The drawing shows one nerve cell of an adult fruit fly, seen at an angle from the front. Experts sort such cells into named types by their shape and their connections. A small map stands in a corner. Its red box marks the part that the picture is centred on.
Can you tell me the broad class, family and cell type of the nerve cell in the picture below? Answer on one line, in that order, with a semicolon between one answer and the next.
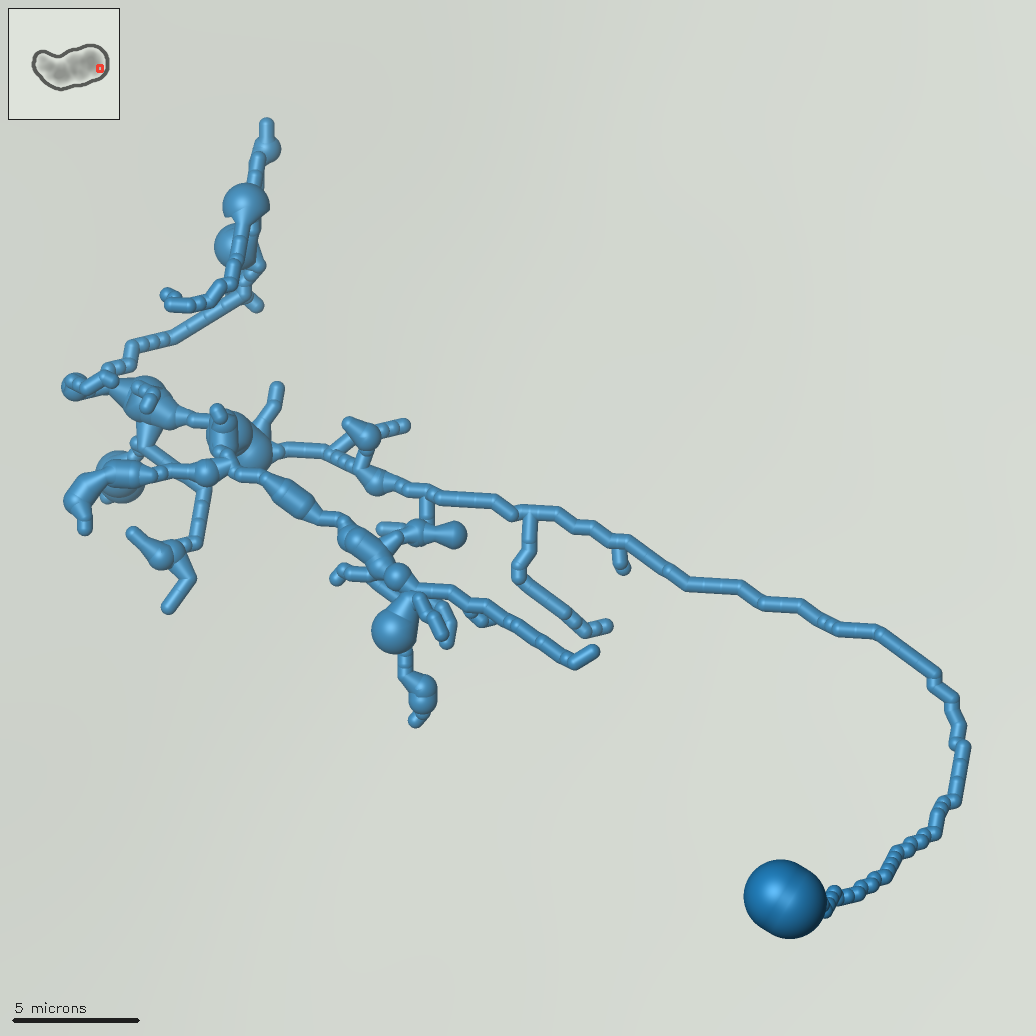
optic-lobe intrinsic neuron; Dm; Dm2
